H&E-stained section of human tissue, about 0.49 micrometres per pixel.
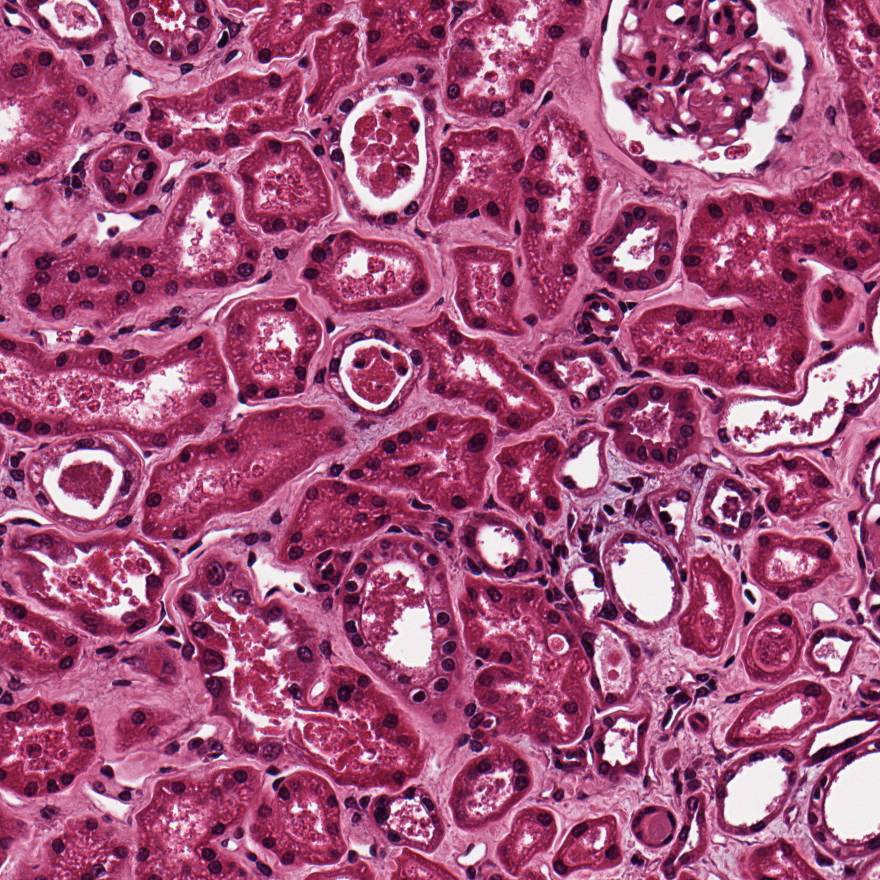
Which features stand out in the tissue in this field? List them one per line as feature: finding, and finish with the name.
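Packing: tubules crowded, cut in many planes, little tissue between
Lining: mostly single layer, cuboidal to low columnar
Cytoplasm: deeply eosinophilic, granular
Lower right: smaller tubules, paler lower cells, wide round empty lumens
Nuclei: round, dark, one row per tubule
Name: renal cortex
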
